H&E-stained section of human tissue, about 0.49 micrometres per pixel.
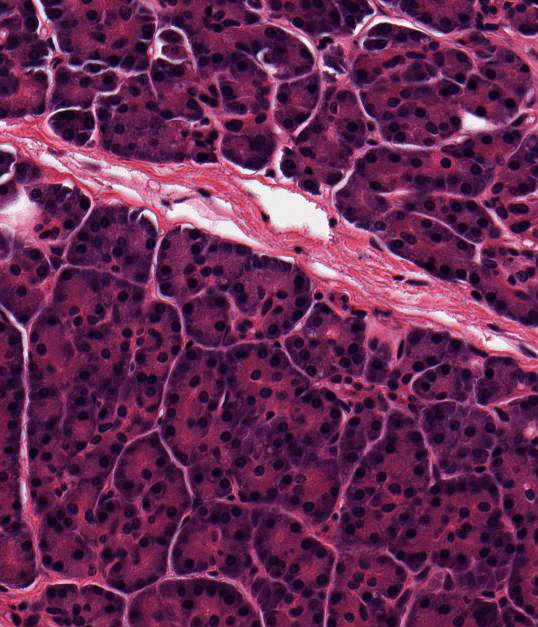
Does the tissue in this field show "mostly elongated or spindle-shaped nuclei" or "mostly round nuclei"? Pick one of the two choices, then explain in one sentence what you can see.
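Mostly round nuclei. The cells in the packets have small round dark-staining nuclei.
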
